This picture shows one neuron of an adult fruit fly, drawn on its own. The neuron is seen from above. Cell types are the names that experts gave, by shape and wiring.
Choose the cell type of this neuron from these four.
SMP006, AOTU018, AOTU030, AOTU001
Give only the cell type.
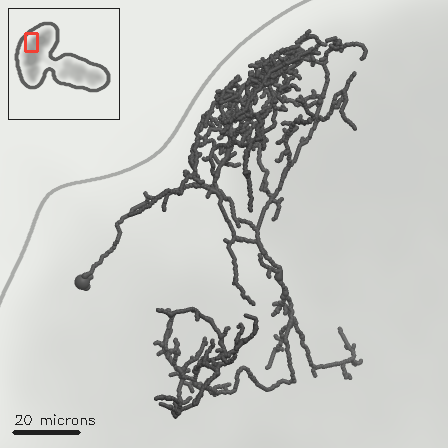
AOTU030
